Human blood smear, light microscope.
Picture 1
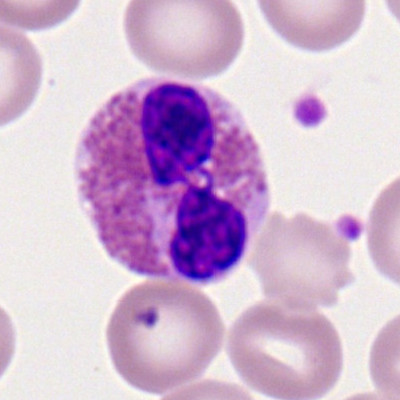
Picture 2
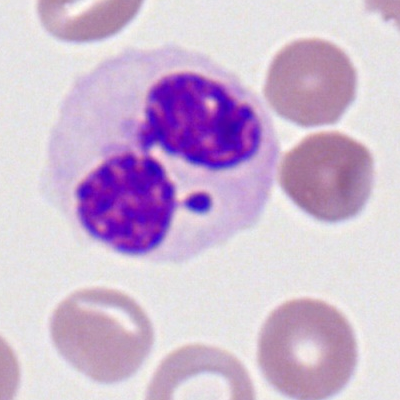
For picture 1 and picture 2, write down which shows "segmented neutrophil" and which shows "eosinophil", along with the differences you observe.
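Of the two cells, the eosinophil appears in picture 1 and the segmented neutrophil in picture 2. They differ chiefly in the cytoplasm, which in picture 1 is packed with coarse pink-orange granules and in picture 2 is plentiful and pale pinkish-lilac.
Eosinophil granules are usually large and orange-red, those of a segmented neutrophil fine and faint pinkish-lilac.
Both nuclei have two lobes: one above the other and joined by a narrow strand in picture 1, at upper right and lower left in picture 2. Picture 2 adds a small round dark knob on a thin stalk, jutting to the right from the lower lobe. The chromatin is coarsely clumped in both, dark purple in picture 1 and in dark patches with paler gaps in picture 2.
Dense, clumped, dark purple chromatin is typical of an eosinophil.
No nucleoli are visible in either cell.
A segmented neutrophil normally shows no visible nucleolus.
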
